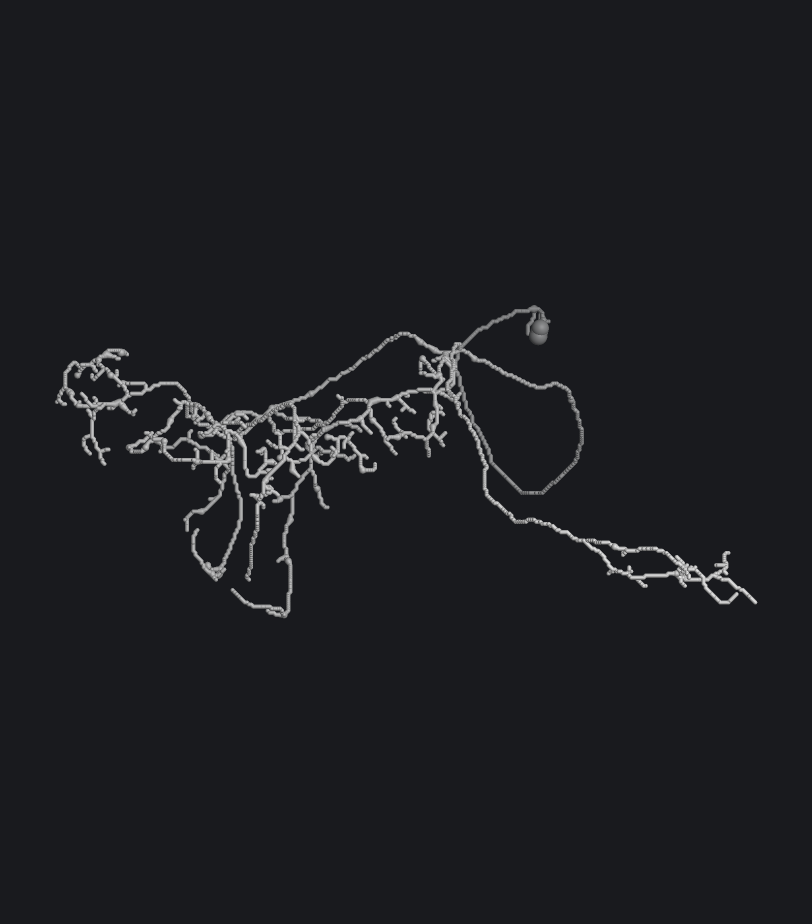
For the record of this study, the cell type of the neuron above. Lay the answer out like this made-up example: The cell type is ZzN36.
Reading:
The cell type is FB1J.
